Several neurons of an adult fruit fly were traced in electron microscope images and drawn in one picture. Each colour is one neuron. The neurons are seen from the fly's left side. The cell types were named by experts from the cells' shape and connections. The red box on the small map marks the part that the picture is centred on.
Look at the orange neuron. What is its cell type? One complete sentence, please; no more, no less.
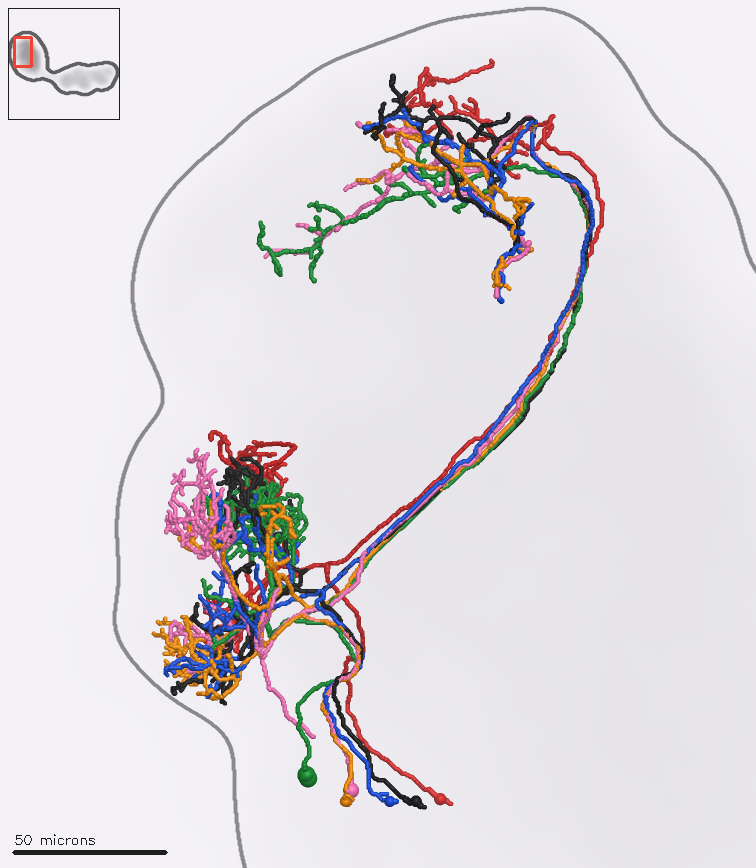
The cell type carried by this neuron is M_lvPNm30.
